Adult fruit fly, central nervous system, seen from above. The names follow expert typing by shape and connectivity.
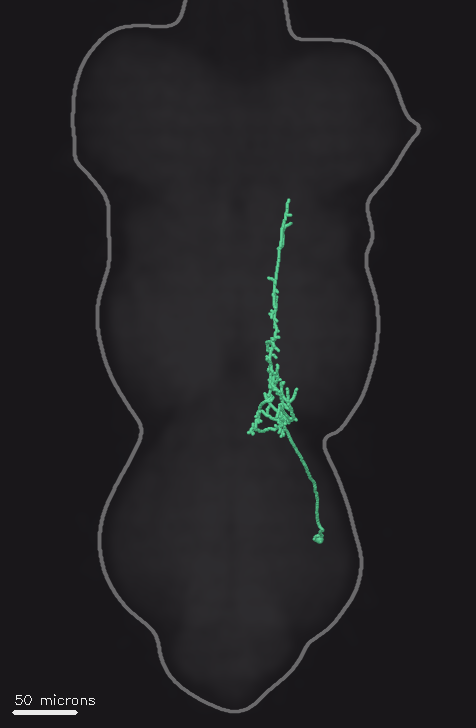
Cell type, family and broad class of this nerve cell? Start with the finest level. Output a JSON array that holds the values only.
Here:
["IN16B106", "hemilineage 16B", "nerve-cord intrinsic neuron"]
